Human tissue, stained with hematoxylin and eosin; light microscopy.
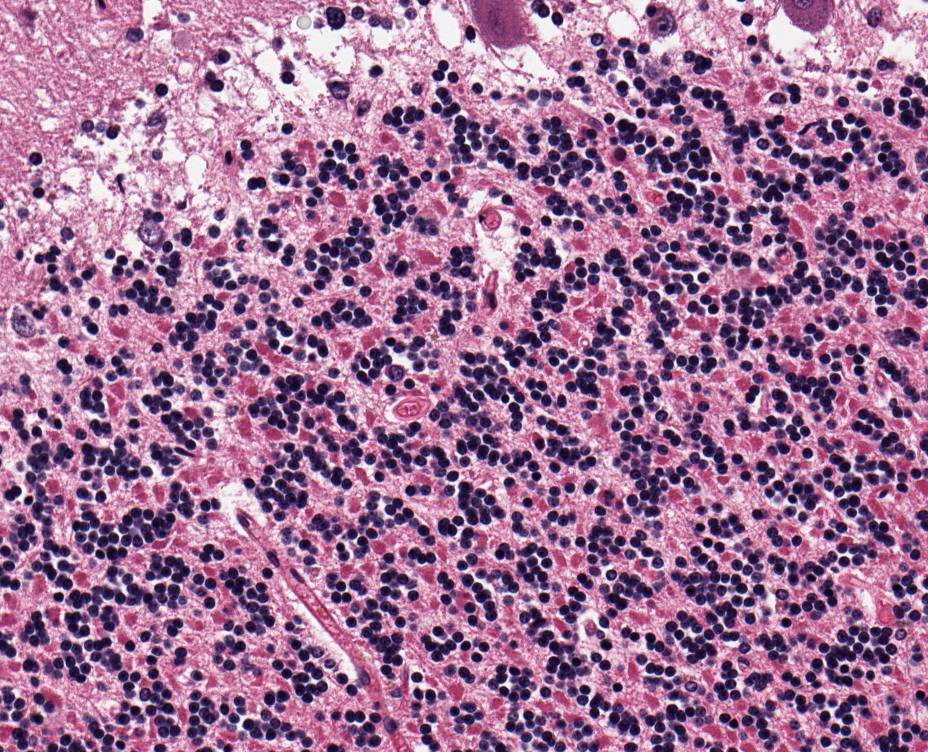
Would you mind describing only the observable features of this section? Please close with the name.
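Mostly a dense sheet of small dark nuclei here, with a paler pink fibrillar zone of few cells in the upper left corner. They're round, uniform, dark, with barely any cytoplasm. Small irregular pink patches without nuclei dot the cellular zone. At the top edge sit two large cell bodies with abundant purplish cytoplasm, middle and right. It's cerebellum.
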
